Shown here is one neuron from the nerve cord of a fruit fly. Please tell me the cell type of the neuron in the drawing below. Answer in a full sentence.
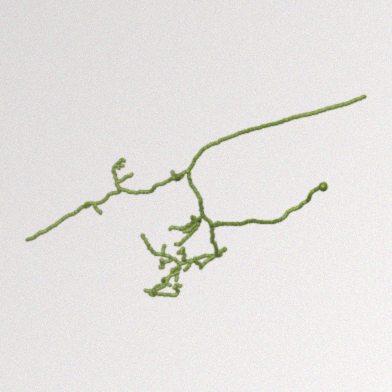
The cell type is AN07B097.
